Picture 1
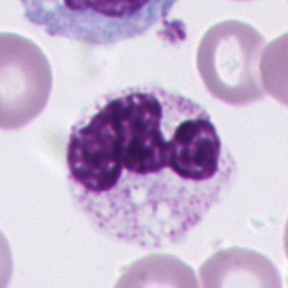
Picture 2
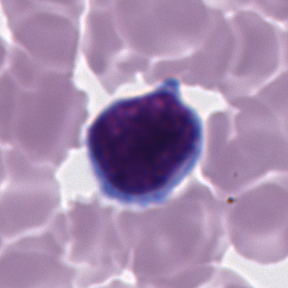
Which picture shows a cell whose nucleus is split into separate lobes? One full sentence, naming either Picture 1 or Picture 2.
In picture 1, the cell has a nucleus made up of separate segments.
